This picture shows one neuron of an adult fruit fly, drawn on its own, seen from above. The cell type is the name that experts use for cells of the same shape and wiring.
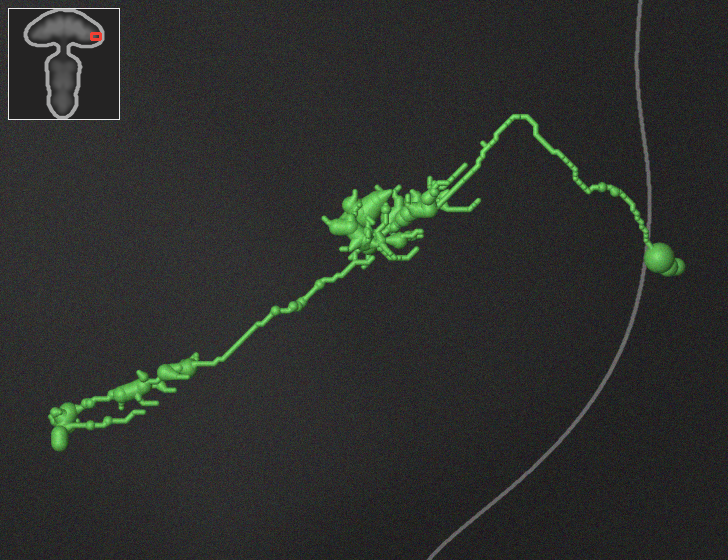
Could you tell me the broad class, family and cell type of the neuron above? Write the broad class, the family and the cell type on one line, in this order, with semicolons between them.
optic-lobe intrinsic neuron; Mi; Mi9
